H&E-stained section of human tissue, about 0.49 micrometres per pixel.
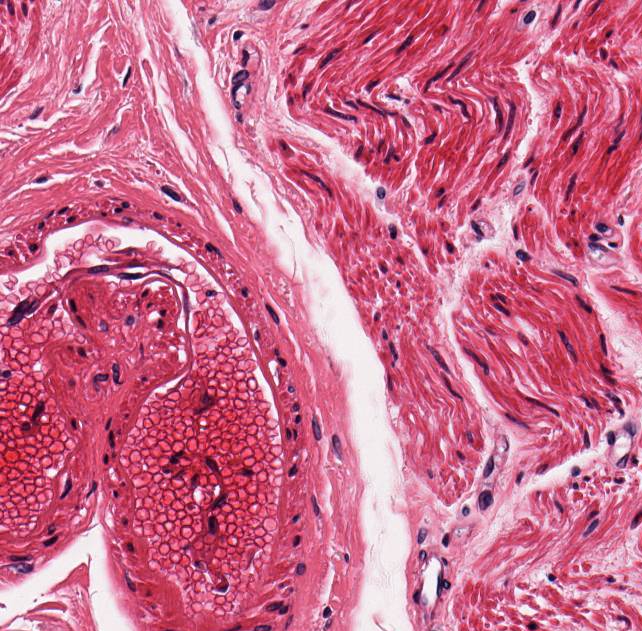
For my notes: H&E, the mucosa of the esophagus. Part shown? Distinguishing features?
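The part shown is smooth muscle, which fills the right half of the field beside a nerve fascicle cut across at the lower left. Its cells are spindle-shaped, with bright pink cytoplasm, elongated nuclei and no cross-striations.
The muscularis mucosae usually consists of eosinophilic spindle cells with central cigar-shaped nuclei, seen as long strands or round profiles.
The bundles run in different directions, some cut lengthwise and others cut across toward the lower right.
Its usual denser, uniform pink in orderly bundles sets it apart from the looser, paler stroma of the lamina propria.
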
